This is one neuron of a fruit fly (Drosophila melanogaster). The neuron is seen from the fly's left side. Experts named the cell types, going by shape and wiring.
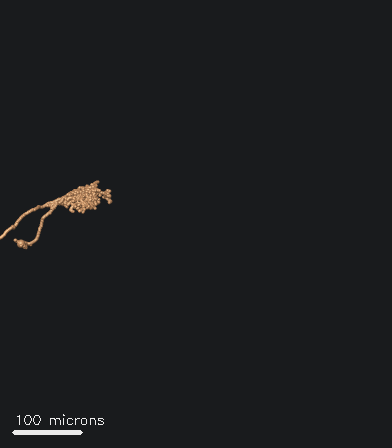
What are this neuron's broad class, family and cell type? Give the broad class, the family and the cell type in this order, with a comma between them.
motor neuron of the nerve cord, hemilineage 16B, MNnm14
